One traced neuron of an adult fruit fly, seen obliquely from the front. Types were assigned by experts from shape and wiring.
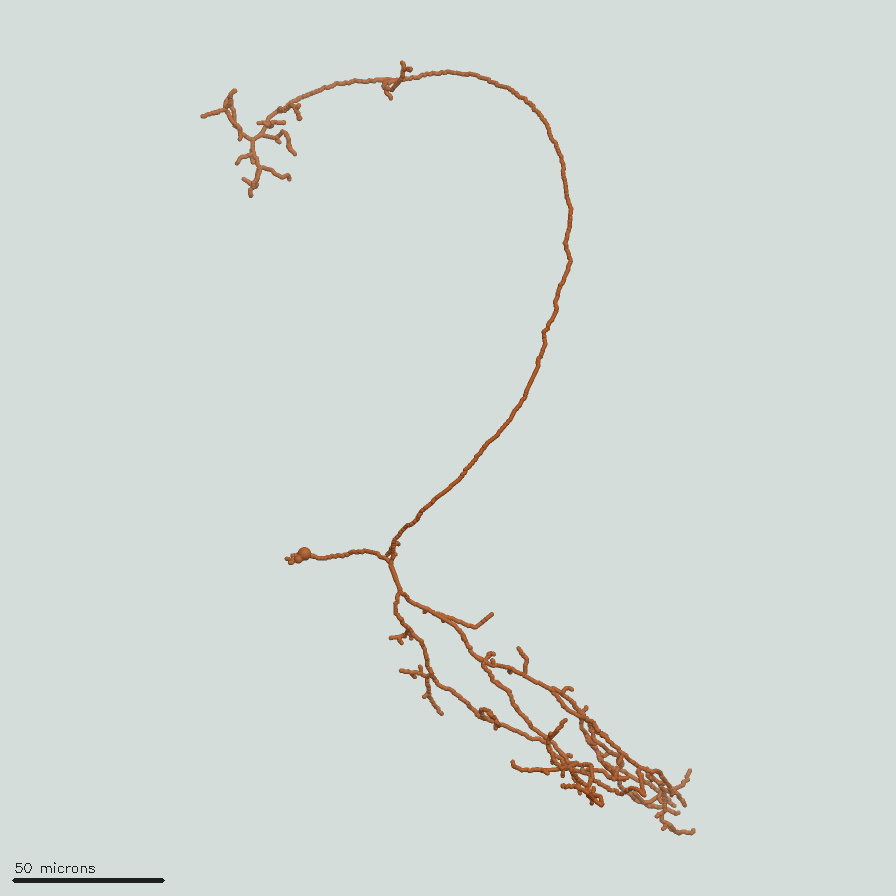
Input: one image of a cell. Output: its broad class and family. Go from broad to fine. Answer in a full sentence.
A central-brain intrinsic neuron of hemilineage ALlv1.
